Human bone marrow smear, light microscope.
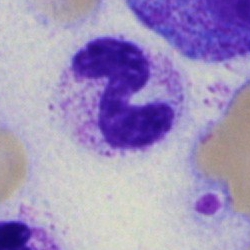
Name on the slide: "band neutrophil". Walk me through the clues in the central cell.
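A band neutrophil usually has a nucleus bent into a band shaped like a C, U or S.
Here the nucleus is a single curved band, which goes with that. Its bend, though, resembles the numeral 2 rather than a C, U or S.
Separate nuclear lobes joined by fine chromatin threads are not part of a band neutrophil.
A single band, as seen here, fits this. Chromatin is dense and dark purple. Cytoplasm is pale rather than deep blue, with fine pink-violet granules scattered through it.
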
